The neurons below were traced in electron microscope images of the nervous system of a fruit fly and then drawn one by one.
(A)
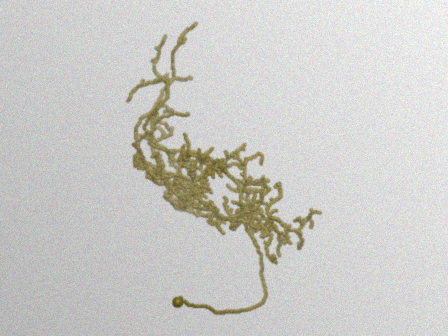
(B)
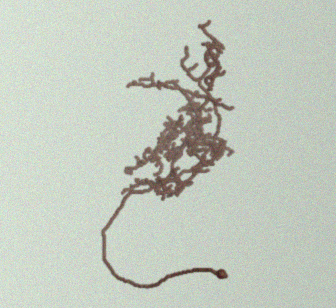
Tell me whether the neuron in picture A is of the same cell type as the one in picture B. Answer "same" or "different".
different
